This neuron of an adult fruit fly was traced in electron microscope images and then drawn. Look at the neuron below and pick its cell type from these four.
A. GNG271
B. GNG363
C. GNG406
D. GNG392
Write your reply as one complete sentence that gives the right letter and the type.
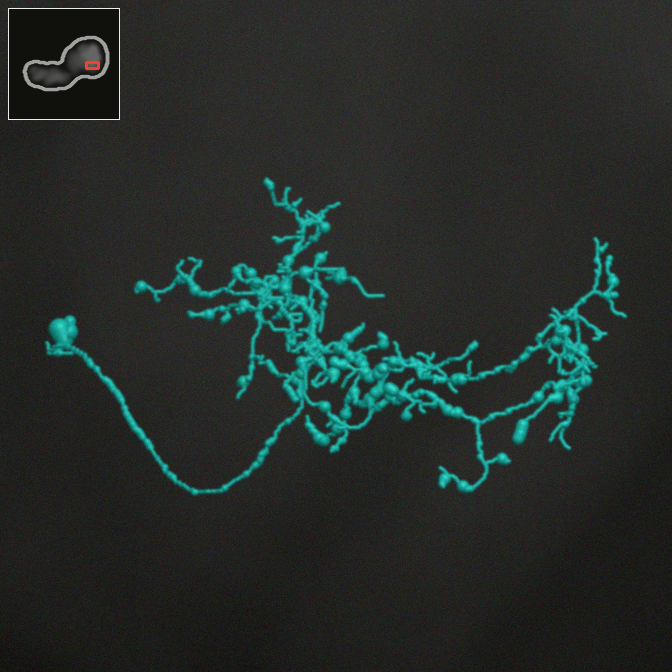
Option A, namely GNG271, is the cell type of the neuron.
